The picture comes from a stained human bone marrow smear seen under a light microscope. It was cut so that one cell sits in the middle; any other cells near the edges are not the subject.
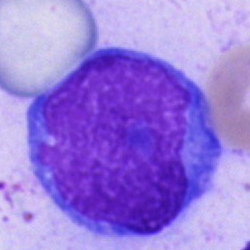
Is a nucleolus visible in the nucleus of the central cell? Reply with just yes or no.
Yes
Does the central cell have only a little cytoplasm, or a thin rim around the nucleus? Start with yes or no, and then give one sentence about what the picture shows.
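Yes. The nucleus is large and fills most of the cell.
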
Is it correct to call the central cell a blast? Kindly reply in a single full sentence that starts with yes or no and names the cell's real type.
Yes, the middle cell is classified as a blast.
